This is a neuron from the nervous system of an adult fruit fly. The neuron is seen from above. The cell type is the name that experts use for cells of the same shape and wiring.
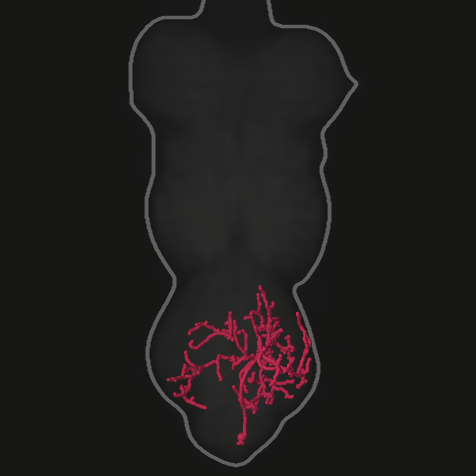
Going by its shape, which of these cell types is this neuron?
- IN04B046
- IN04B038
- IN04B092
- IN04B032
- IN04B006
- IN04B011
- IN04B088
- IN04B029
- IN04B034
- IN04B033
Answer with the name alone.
IN04B032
